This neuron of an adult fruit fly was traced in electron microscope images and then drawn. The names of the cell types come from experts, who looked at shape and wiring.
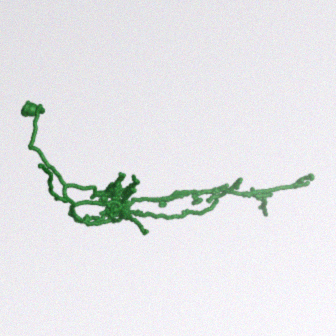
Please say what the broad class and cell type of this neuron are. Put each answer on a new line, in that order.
efferent neuron of the nerve cord
ENXXX226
